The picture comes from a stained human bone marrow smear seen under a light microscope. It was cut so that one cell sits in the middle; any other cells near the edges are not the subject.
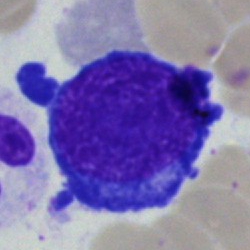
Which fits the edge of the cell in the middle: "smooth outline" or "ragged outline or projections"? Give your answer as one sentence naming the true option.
The cell is bounded by a rough outline.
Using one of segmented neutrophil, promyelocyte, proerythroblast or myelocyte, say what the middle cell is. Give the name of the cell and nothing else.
proerythroblast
